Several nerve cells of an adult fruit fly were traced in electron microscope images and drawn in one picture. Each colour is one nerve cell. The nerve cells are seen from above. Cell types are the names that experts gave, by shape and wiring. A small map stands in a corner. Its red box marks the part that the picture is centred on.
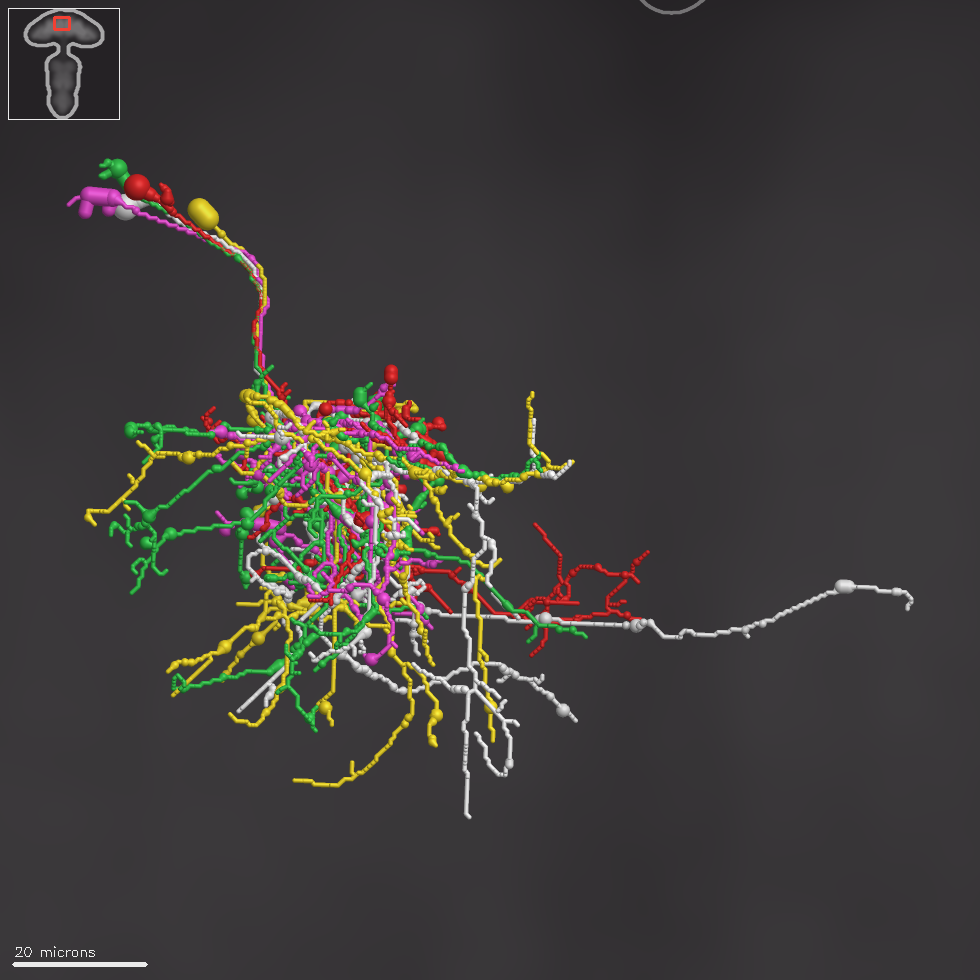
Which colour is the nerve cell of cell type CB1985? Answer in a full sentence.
The colour is green.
